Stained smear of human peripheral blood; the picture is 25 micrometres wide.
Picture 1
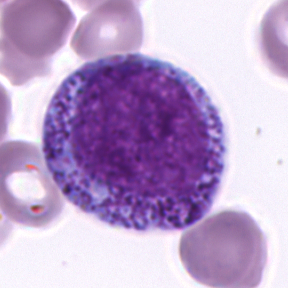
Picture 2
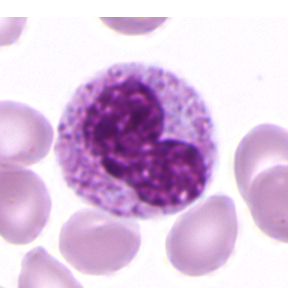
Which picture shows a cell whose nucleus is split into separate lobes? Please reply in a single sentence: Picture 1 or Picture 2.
In Picture 2, the nucleus of the cell is divided into lobes.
